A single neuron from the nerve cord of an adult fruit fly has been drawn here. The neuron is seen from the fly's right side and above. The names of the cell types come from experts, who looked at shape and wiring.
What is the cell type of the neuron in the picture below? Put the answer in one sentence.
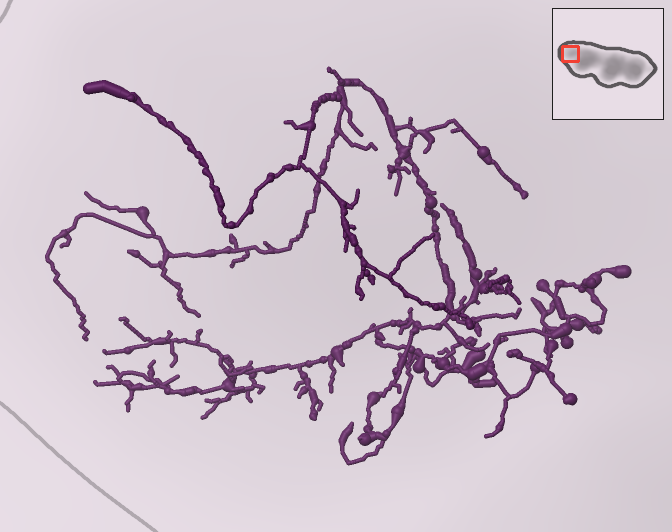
The cell type is SNxx23.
